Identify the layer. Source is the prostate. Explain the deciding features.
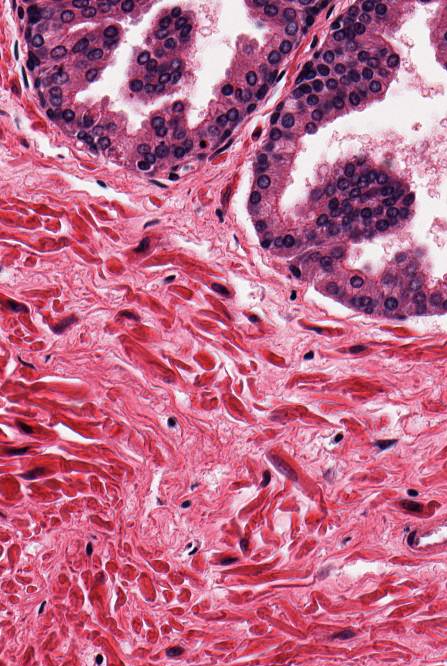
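Fibromuscular stroma, lower two thirds; glandular epithelium above, nuclei round, dark, fairly uniform. Deep pink spindle-shaped smooth muscle cells in bundles running in many directions.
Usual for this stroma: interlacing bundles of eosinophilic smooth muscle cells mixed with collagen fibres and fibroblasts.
Paler, loose, wispy fibrous tissue between the bundles.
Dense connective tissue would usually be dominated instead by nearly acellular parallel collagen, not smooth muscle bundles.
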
